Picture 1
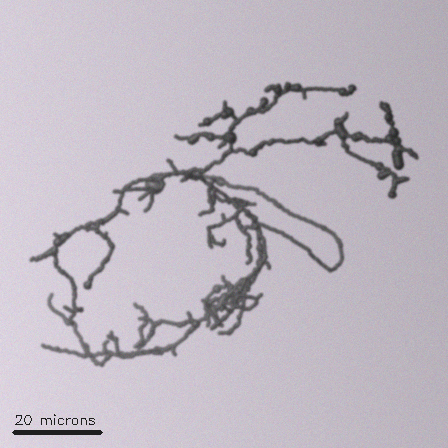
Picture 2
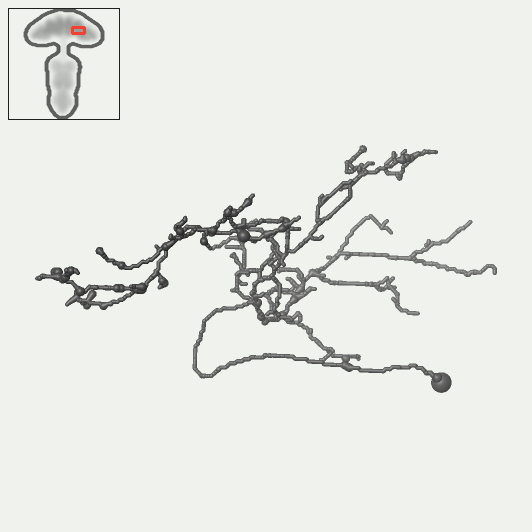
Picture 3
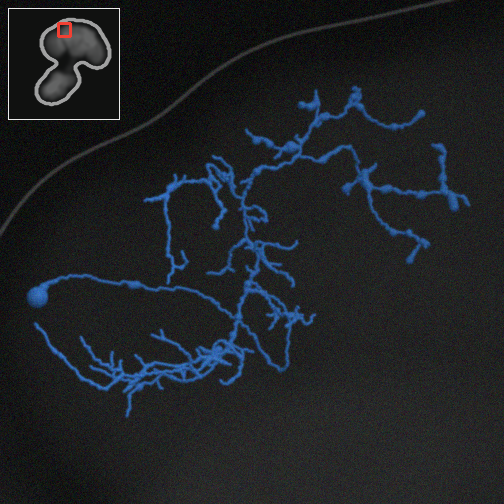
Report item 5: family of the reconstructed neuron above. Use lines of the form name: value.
family: hemilineage LHp2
